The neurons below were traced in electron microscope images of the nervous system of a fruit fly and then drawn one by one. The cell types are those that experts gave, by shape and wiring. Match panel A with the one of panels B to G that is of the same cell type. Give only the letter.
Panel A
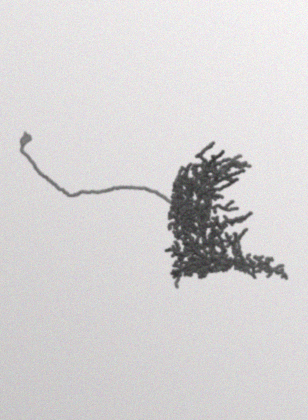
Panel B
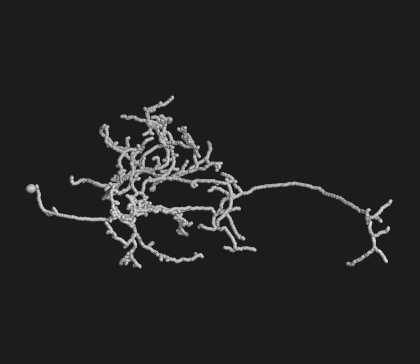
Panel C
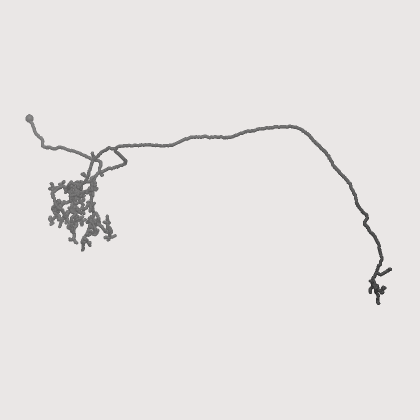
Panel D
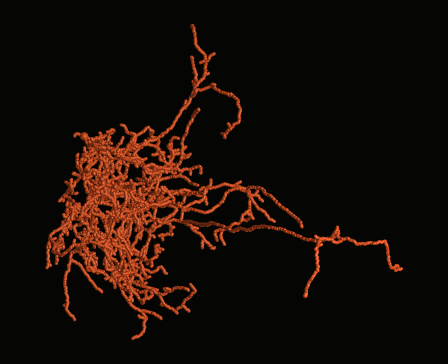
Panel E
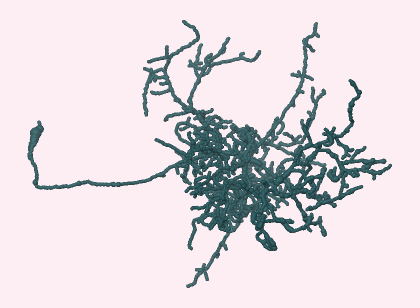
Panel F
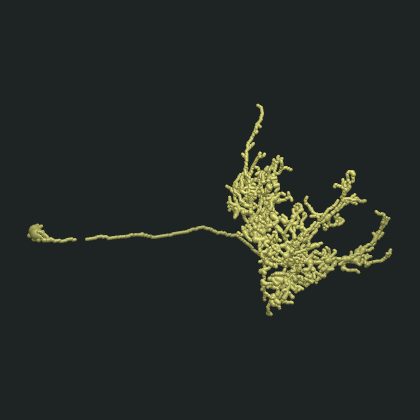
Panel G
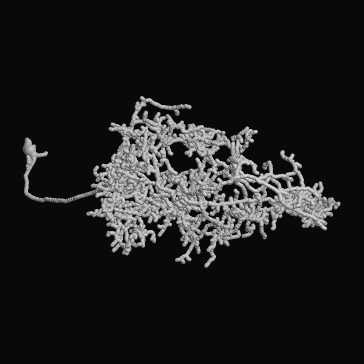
F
